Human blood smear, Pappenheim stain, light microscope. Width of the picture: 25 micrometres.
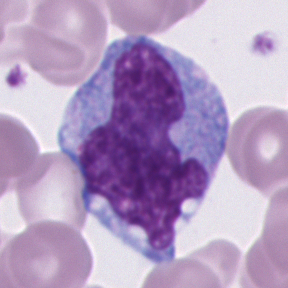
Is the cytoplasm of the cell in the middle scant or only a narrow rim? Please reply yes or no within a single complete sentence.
No, the cell's cytoplasm is ample, not a thin rim.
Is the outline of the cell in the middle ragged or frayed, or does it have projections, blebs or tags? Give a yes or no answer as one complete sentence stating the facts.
No, the outline of the cell is not ragged or frayed; it is smooth.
